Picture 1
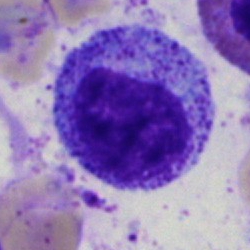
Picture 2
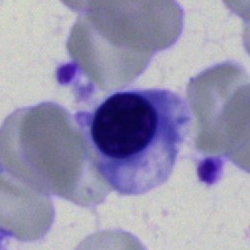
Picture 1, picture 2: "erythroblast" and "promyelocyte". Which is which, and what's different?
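The promyelocyte is the cell in picture 1, and the erythroblast is the one in picture 2. Look first at the cytoplasm of the promyelocyte: dark purple granules crowd it all the way around the nucleus, and between them it is pale blue. In the erythroblast the cytoplasm is blue, most abundant below and to the right of the nucleus, and you will find no coloured granules in it. Now compare the chromatin: deep purple and mottled in the promyelocyte, dense and very dark purple throughout the nucleus in the erythroblast. No distinct nucleolus can be seen in the erythroblast.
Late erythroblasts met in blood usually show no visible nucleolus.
The outlines differ too, with the promyelocyte round and the erythroblast ragged along its right margin. Around the promyelocyte, small purple fragments are scattered in the background, whereas pale red cells lie close against the erythroblast on its left and right sides.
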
